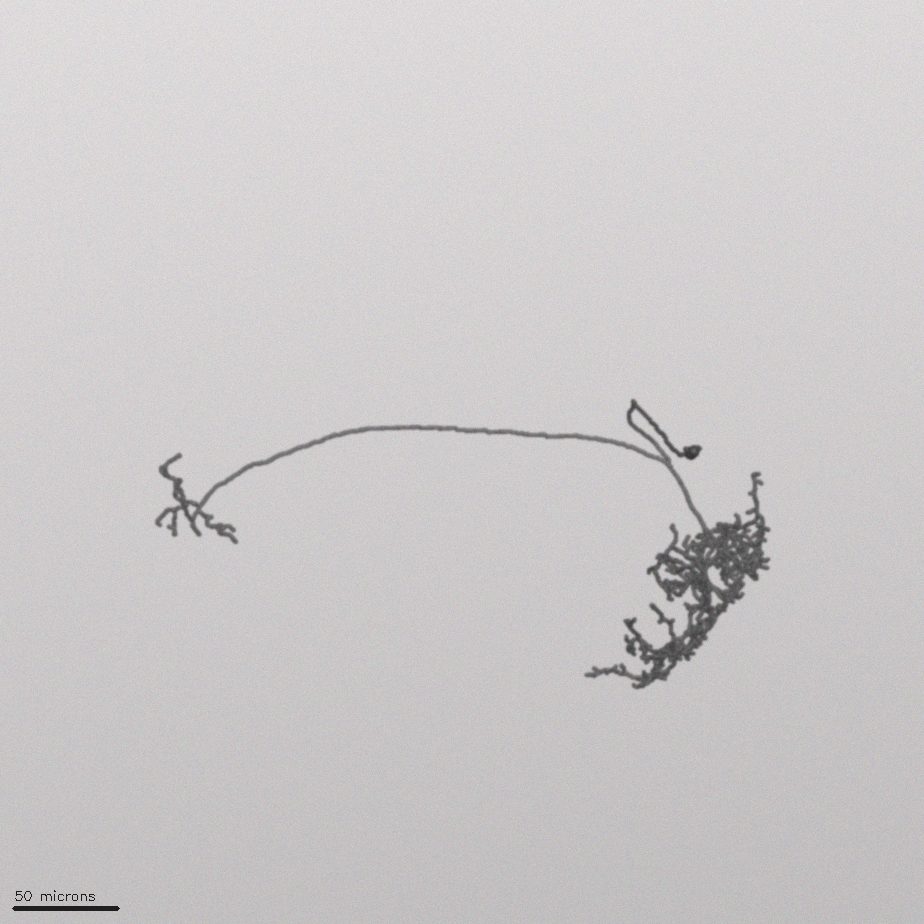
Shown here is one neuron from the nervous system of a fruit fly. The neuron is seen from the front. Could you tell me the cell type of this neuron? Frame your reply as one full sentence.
The cell type CB4248 is the type of this neuron.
